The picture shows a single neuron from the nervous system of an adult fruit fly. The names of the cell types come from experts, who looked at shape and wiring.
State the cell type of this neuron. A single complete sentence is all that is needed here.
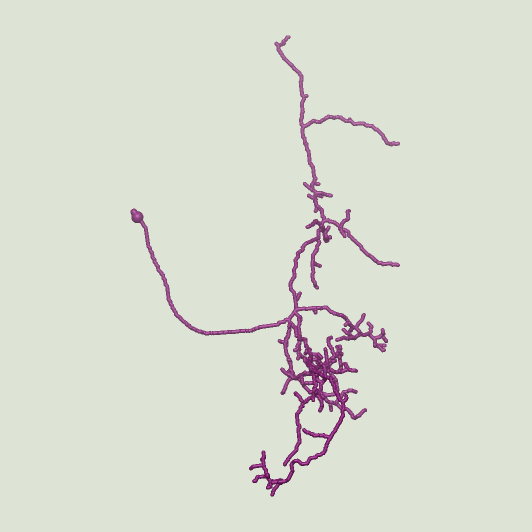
Regarding its cell type, the neuron is CB2988.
